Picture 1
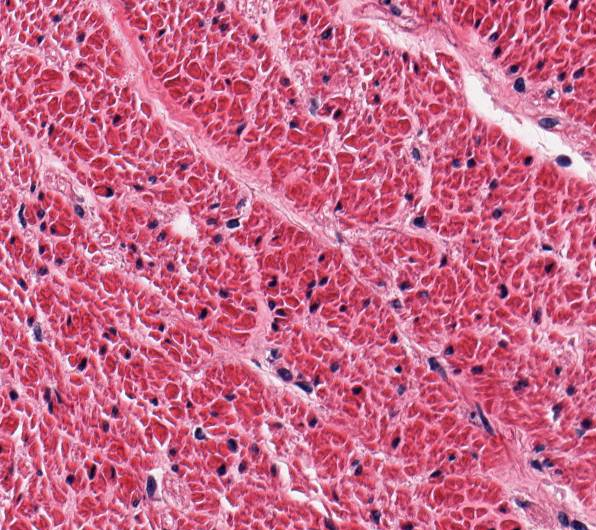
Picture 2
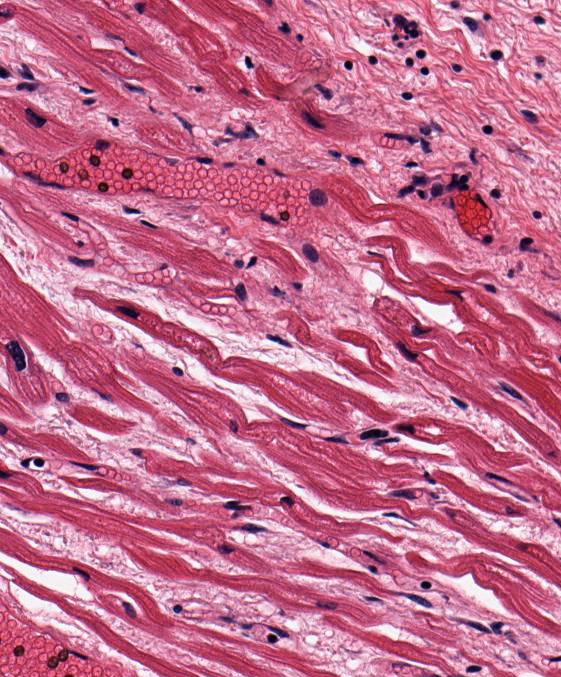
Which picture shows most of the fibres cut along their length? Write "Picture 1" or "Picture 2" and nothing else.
Picture 2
